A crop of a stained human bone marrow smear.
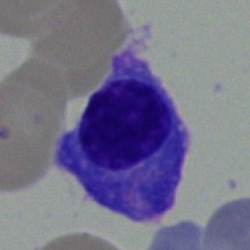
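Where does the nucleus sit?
Toward the top, with the widest band of cytoplasm below it.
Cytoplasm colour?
Deep blue.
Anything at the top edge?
A ragged cytoplasmic bleb projects from there.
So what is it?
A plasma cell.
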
